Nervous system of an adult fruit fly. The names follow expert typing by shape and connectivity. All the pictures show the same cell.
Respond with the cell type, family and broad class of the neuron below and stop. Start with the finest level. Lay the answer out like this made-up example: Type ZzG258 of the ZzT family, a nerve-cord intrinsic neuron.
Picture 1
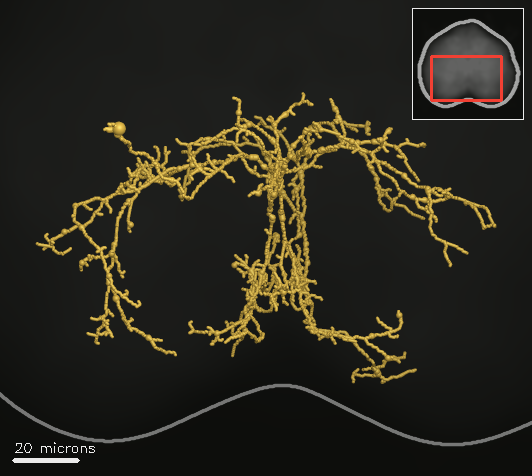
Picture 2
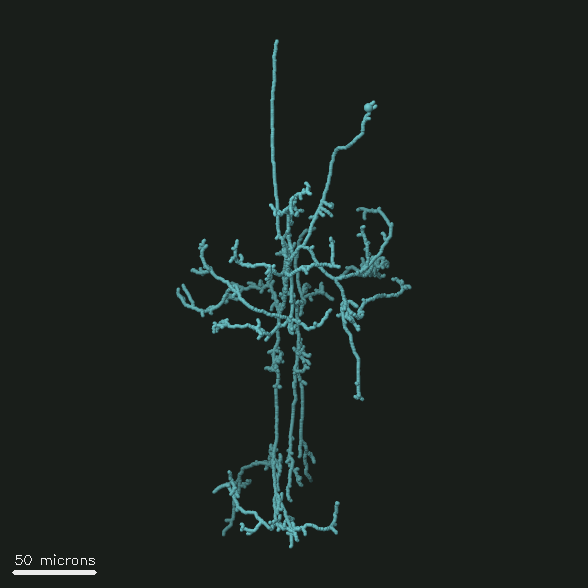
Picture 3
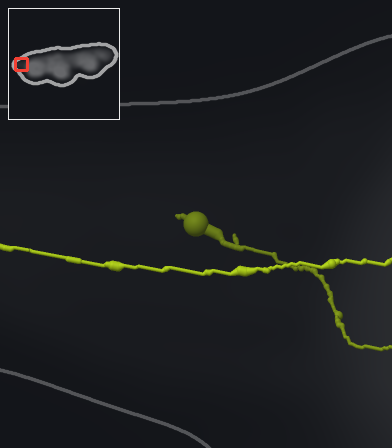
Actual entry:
Type AN08B050 of hemilineage 08B, an ascending neuron.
